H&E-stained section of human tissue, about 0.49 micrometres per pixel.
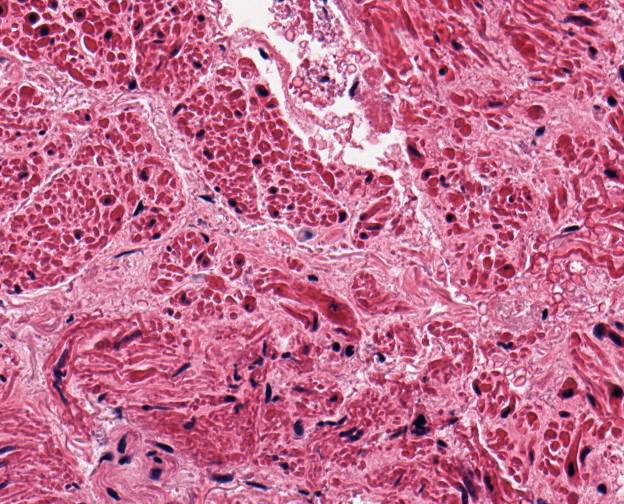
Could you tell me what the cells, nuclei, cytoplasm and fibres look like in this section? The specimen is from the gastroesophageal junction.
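Look at how the muscle bundles run in different directions: most in the upper half are cut across, while those at lower left are cut lengthwise. Nowhere in the field is there an epithelial lining or any glands. You won't find fat cells among the bundles either.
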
